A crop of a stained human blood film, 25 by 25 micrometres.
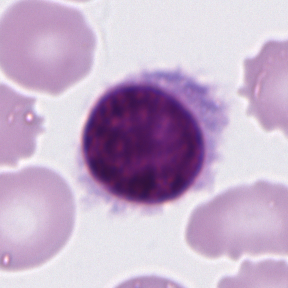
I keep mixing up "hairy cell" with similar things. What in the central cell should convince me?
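The cell's edge carries many fine, hair-like projections.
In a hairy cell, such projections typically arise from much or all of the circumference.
The projections seen here are in keeping with that.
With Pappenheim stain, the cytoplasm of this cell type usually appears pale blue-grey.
The pale greyish-blue cytoplasm here agrees; it is widest on the upper right side of the nucleus. The cell measures about 12 micrometres across, its round nucleus about 10 micrometres across fills about 70% of its area, and the chromatin is dark purple and clumped into patches.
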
